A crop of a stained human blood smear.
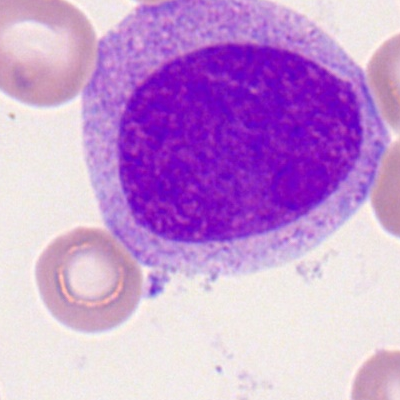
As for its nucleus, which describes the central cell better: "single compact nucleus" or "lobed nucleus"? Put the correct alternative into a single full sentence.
What its nucleus forms is one compact round, oval or kidney-shaped mass.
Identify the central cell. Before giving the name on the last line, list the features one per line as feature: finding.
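Placement: nucleus off-centre toward right, filling most of cell
Rim: cytoplasm widest on left side
Colour: cytoplasm pale lilac-blue
Granules: fine, purple, scattered through cytoplasm
Cell: myeloblast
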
